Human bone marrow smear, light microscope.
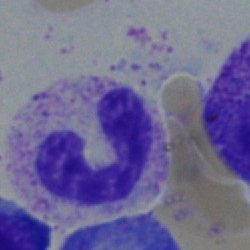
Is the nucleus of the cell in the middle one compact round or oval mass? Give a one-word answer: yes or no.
No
